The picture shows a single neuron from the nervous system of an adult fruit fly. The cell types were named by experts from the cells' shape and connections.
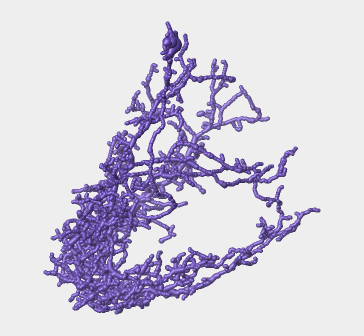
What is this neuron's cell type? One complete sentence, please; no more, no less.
Regarding its cell type, the neuron is IN16B022.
